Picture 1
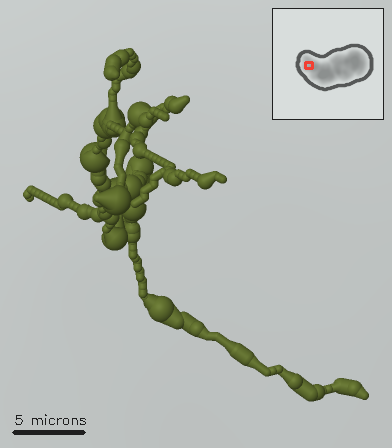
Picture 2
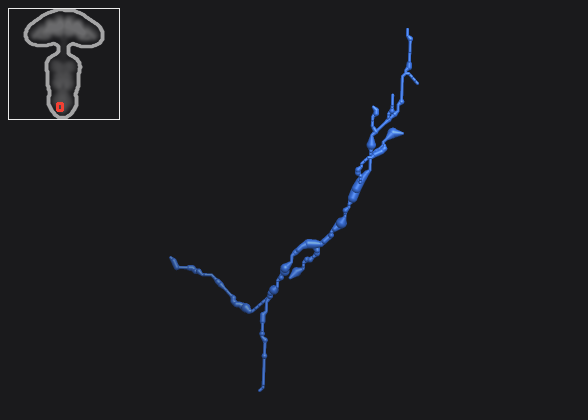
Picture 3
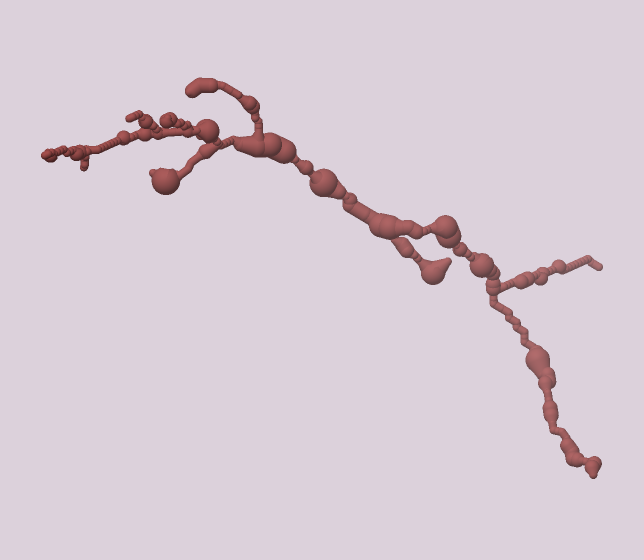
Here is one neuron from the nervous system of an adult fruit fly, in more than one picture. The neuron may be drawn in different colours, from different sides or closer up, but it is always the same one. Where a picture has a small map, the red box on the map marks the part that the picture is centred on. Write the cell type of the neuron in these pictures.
SNta27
